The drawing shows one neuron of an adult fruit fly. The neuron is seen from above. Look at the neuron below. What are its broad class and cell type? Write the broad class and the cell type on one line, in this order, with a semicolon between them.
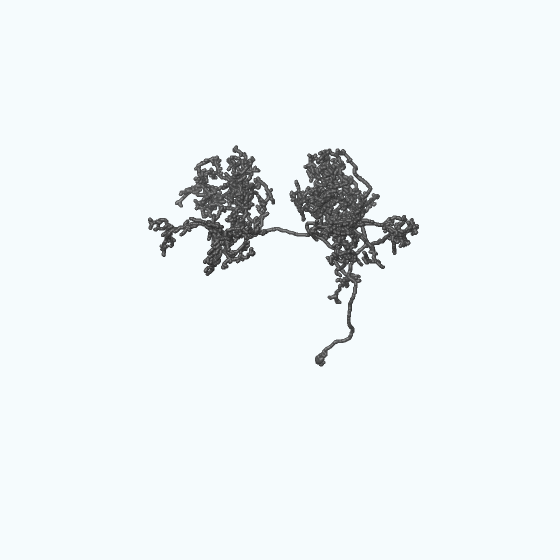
central-brain intrinsic neuron; SMP384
